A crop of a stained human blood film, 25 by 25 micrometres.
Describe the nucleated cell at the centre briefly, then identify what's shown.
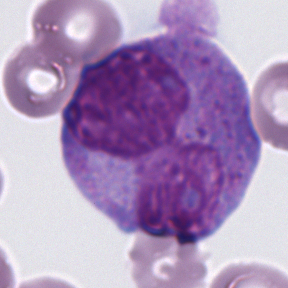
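Cytoplasm abundant, filling a wide area on the right side and at the lower left of the cell. Colour pale lilac-blue. Fine purple dots scattered in it, most easily seen on the upper right side. Small pale purple rounded blob against the top edge of the cell. Atypical promyelocyte.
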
